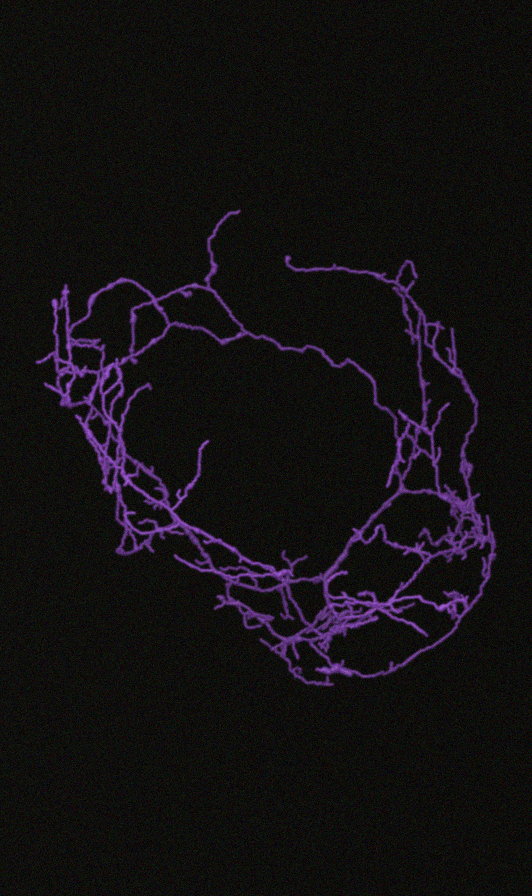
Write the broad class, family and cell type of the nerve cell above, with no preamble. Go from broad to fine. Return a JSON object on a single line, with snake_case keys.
{"broad_class": "nerve-cord intrinsic neuron", "family": "hemilineage 04B", "cell_type": "IN04B057"}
